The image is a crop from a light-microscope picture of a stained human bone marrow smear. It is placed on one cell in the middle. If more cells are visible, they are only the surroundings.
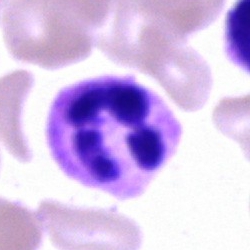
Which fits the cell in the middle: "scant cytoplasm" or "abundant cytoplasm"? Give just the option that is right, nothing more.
Abundant cytoplasm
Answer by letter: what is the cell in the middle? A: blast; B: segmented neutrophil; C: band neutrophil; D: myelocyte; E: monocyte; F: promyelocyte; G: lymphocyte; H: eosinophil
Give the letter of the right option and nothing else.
B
